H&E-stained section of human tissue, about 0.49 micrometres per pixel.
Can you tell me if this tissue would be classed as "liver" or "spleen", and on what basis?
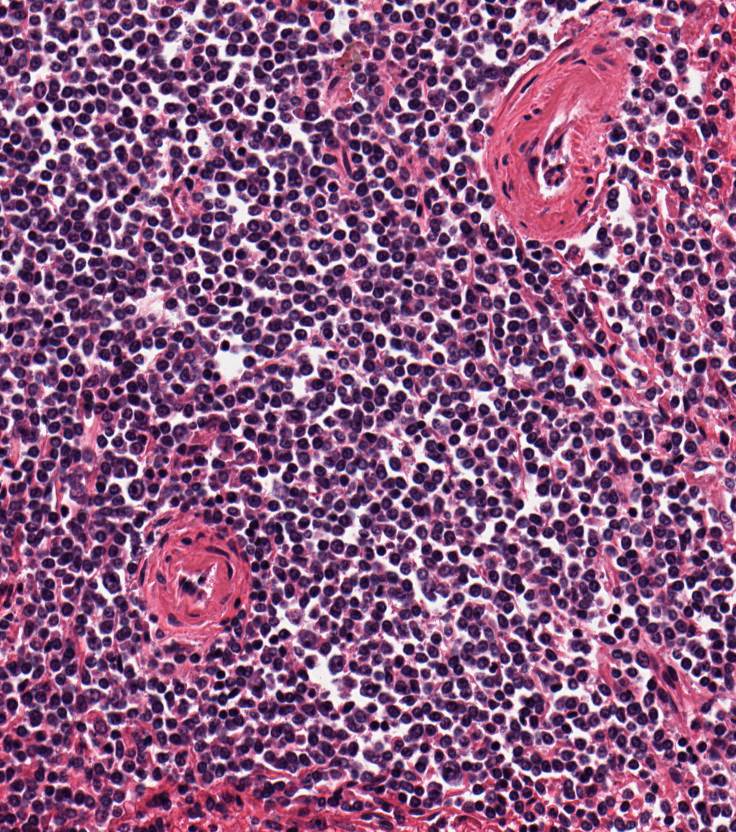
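This is spleen. Most cells are small lymphocytes with round, dark-staining nuclei and scant cytoplasm, densely packed as a diffuse sheet without follicles or nodules.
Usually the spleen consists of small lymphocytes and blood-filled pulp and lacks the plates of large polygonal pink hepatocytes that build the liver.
Two thick-walled vessels have narrow, slit-like lumens, and strands of pink fibres with elongated spindle nuclei run obliquely among the lymphocytes, mainly on the right.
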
